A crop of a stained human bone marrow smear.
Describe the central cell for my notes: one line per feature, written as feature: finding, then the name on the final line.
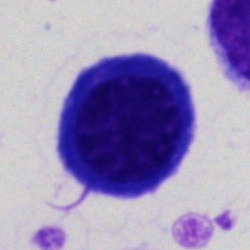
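Tail: single, thin, curved, from lower left edge
Cytoplasm: thin rim around nucleus, deep blue
Chromatin: dark purple, finely mottled
Name: erythroblast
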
